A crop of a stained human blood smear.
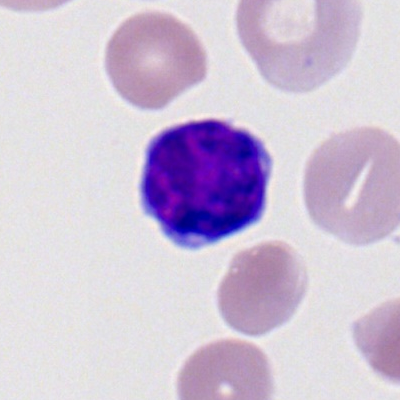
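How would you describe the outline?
Roughly round, with a slightly uneven edge.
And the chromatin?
Dense, dark purple and coarsely clumped.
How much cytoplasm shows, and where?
Only a scant rim of pale blue, mostly along the lower edge; no vacuoles are visible in the cell.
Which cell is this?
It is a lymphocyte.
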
